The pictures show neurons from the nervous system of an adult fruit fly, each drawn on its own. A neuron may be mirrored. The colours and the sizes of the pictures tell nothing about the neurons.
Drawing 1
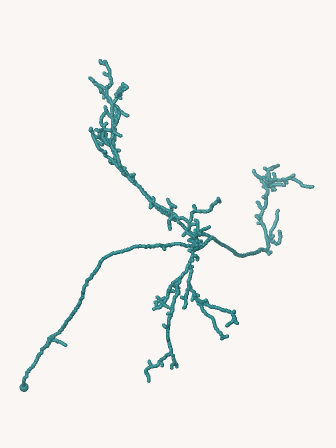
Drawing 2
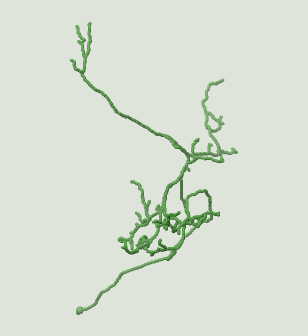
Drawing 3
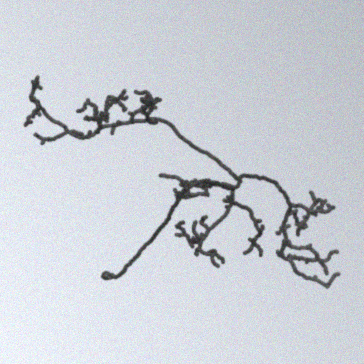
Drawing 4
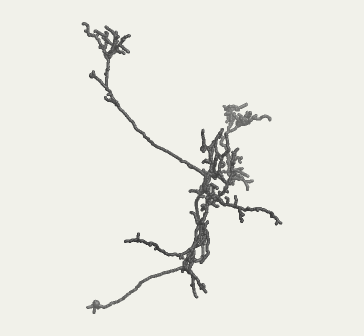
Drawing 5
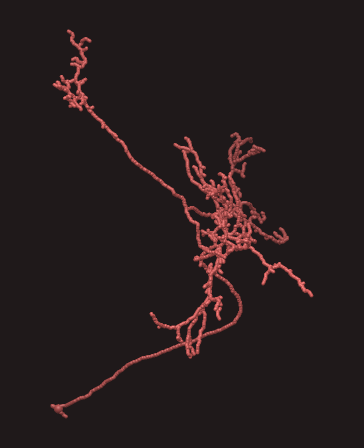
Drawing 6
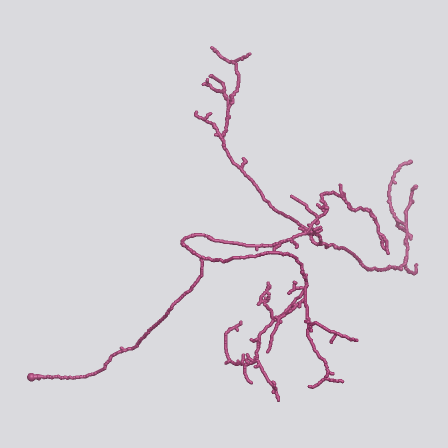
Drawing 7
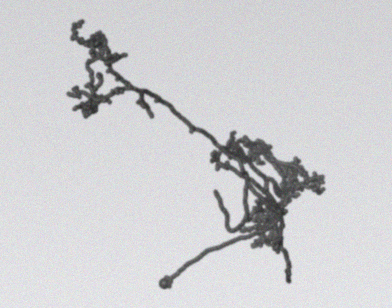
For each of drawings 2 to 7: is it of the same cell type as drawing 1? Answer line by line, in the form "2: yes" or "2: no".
2: no
3: no
4: yes
5: yes
6: no
7: no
